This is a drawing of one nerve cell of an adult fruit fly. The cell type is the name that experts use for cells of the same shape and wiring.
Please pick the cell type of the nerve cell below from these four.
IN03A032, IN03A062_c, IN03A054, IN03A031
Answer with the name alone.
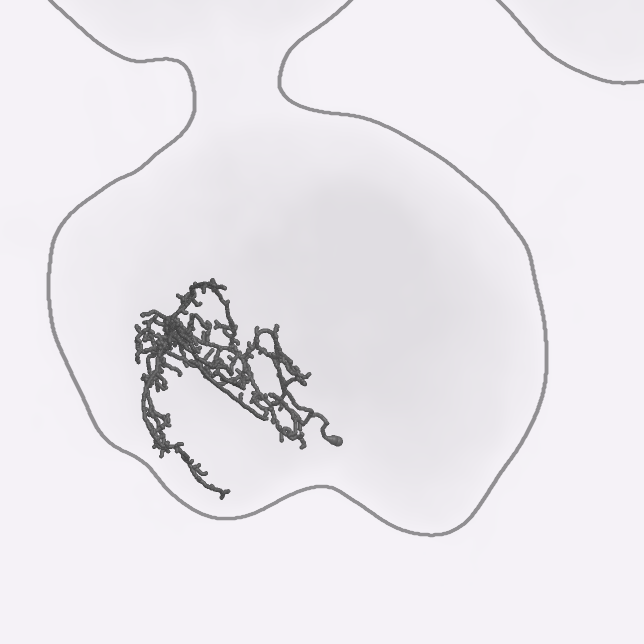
IN03A032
